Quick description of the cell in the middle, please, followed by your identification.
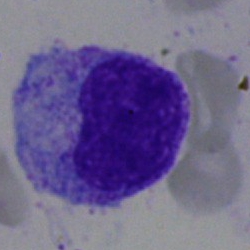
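A single unsegmented nucleus, its left border gently indented, is positioned off-centre toward the right of the cell. On the left side lies a moderate amount of pale bluish-lilac cytoplasm containing fine, scattered purplish granules. Name: myelocyte.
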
